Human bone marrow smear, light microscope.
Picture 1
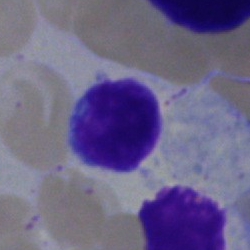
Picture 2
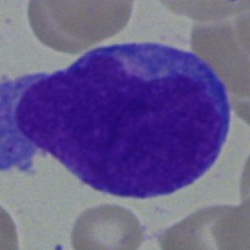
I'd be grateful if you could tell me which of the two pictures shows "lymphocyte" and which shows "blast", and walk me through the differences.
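Here the lymphocyte is picture 1 and the blast is picture 2. First the chromatin: dense and deep purple in the lymphocyte, dark purple, finely granular and evenly spread in the blast.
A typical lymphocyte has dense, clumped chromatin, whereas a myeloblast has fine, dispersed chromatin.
The lymphocyte is round; the blast is oval, wider than tall, smoothly bordered. Around the lymphocyte's nucleus you can see almost no cytoplasm.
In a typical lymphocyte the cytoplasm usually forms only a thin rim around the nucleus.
The blast's nucleus also fills almost the whole cell, with a thin deep blue rim mainly along the top and right edges. The blast has a paler patch at the top edge of its nucleus; the lymphocyte shows no nucleoli. Neither cell shows granules.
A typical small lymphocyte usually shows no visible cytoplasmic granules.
On its right, the lymphocyte borders a pale blue speckled area.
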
